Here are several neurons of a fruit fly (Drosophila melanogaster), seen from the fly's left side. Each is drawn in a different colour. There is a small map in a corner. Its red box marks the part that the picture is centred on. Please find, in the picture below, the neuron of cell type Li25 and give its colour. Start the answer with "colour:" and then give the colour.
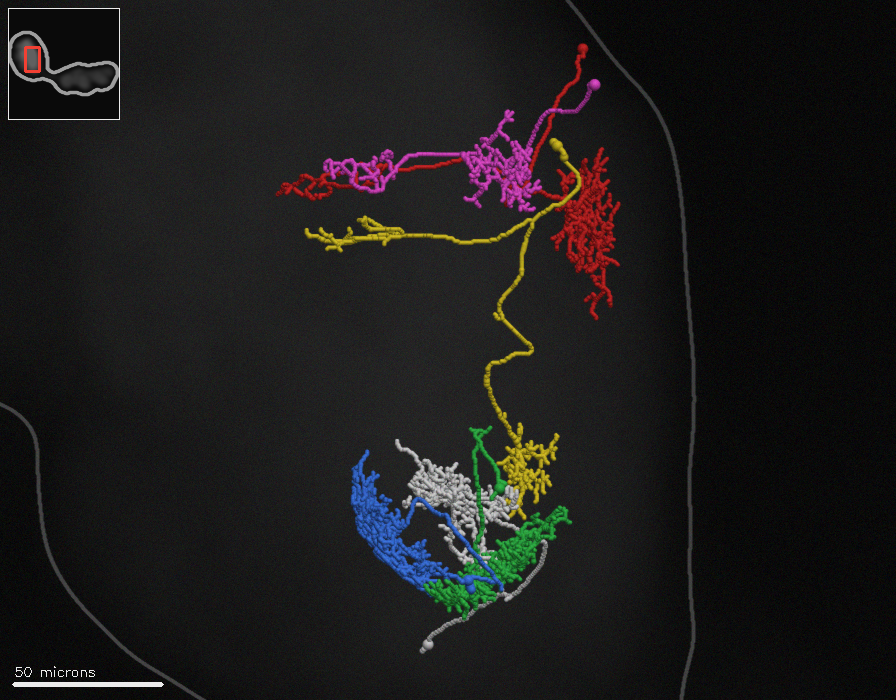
colour: green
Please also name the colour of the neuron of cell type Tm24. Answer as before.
colour: white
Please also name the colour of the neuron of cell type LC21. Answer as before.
colour: magenta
